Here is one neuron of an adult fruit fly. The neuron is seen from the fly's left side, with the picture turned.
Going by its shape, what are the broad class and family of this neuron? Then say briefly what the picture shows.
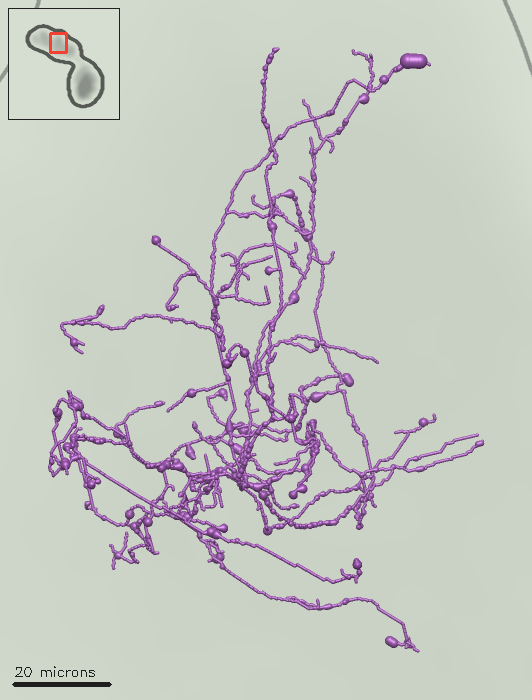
Its broad class is nerve-cord intrinsic neuron. The family is hemilineage 12B. Its cell body lies at the upper right of the picture. By the scale bar it is about 130 microns tall in this view. Dozens of branch ends can be seen.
